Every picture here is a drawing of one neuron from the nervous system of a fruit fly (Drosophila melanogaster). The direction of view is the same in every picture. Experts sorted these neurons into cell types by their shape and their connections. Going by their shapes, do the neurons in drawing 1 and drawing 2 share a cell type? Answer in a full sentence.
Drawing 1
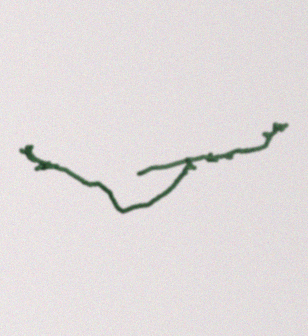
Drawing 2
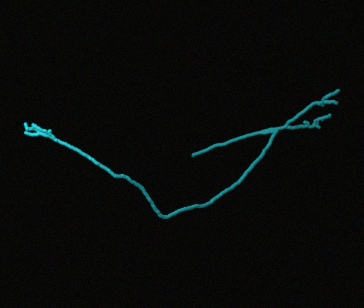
They are of different cell types.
